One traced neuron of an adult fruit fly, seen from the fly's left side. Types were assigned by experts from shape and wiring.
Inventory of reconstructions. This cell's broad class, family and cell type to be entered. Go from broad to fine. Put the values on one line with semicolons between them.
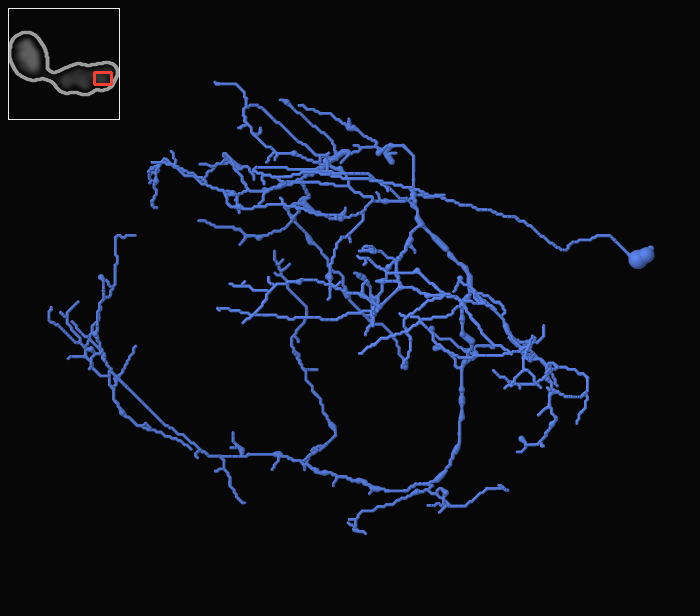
nerve-cord intrinsic neuron; hemilineage 03A; IN03A068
